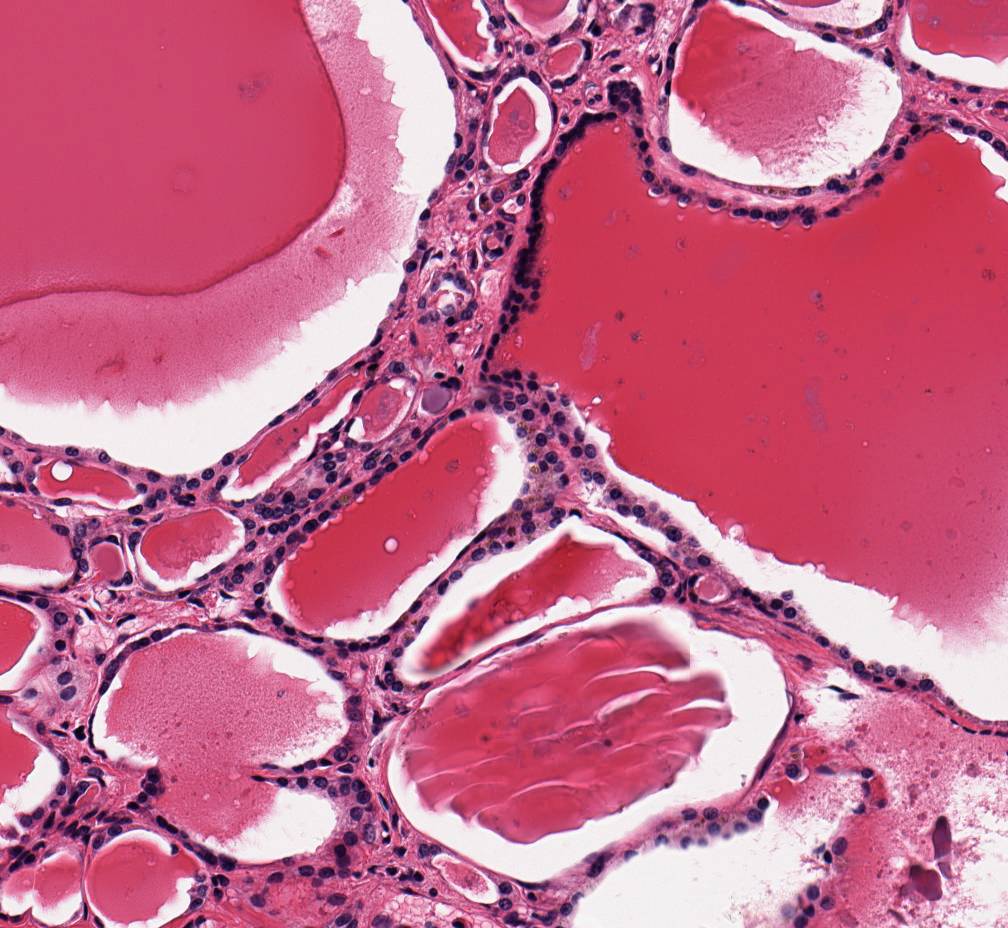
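Thyroid. Closely packed round to irregular follicles of widely varying size, largest at upper left and right, smaller toward lower left, contain homogeneous deep pink colloid. Each is lined by a single layer of flattened to low cuboidal epithelial cells with small, round, dark-staining nuclei.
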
